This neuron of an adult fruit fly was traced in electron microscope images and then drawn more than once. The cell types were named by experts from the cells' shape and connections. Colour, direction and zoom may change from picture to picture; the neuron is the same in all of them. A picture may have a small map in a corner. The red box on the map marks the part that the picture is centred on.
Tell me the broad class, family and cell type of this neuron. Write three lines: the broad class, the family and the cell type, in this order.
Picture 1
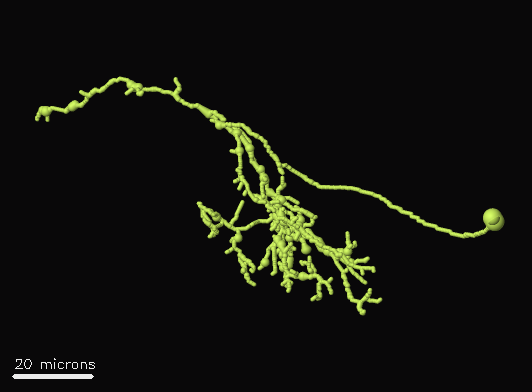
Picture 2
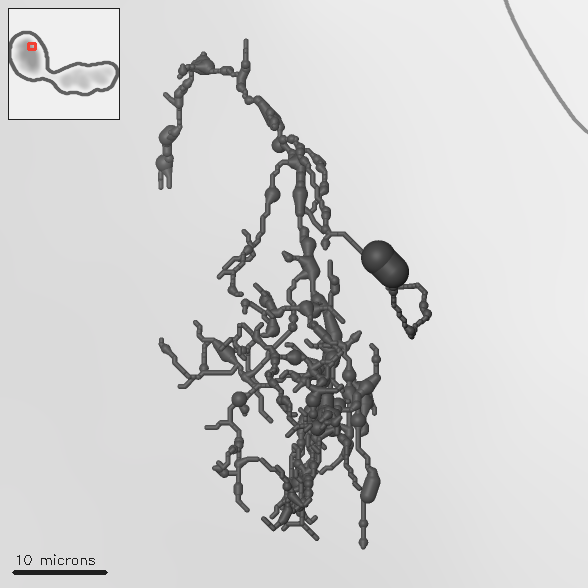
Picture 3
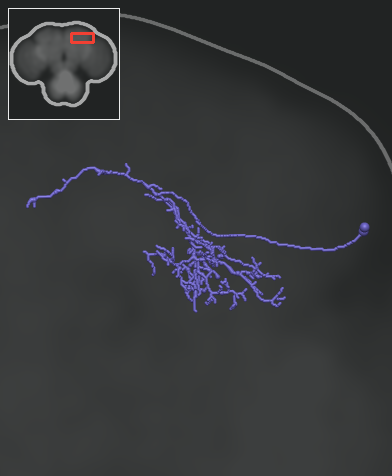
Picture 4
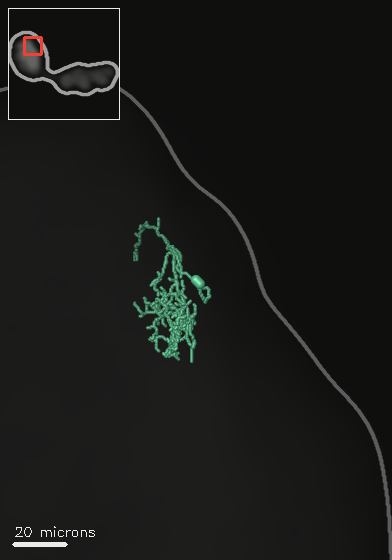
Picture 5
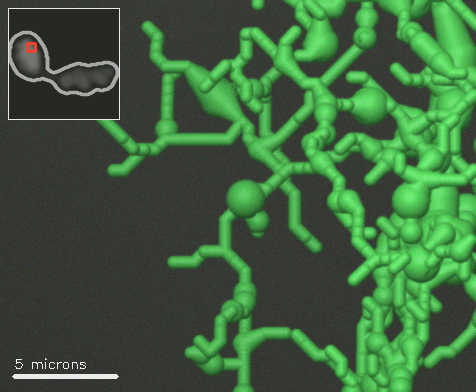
central-brain intrinsic neuron
hemilineage SLPp&v1_posterior
LHPV4c1_b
